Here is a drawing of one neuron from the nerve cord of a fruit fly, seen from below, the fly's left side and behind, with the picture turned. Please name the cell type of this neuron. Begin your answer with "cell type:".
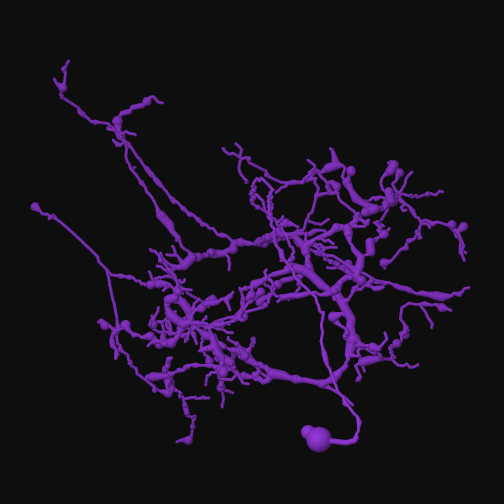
cell type: IN01B016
